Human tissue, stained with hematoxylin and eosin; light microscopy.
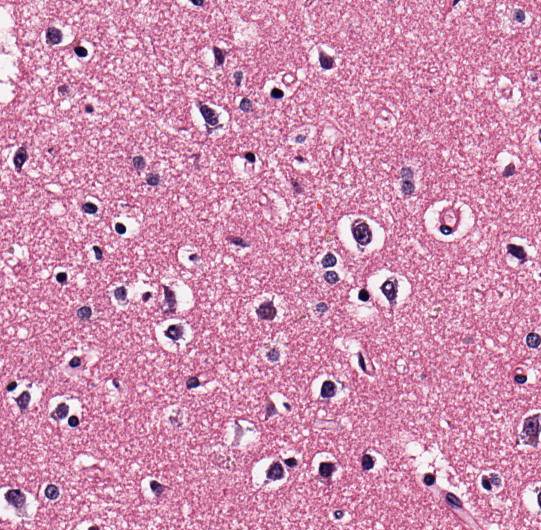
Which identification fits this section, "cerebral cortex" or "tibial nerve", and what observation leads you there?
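It's cerebral cortex. The cells here lie singly and fairly evenly spread across the whole field, not in rows, layers or clusters, and many of the smaller ones have small, round, dark nuclei with little cytoplasm visible around them. Between them the background is a finely granular pink meshwork pitted with many tiny clear vacuoles. No epithelium, glands or fat cells appear anywhere.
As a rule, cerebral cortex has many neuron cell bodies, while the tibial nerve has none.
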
